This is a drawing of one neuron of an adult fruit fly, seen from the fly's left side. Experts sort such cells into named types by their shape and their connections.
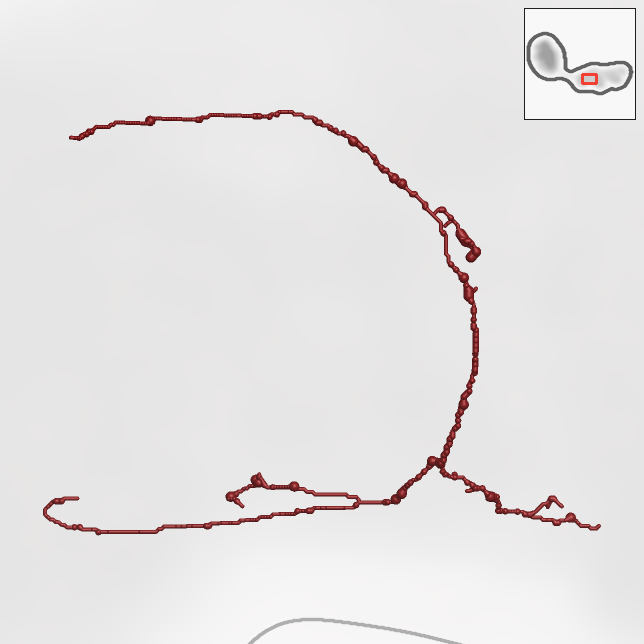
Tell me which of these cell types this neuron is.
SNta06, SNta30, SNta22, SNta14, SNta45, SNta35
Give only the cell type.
SNta06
